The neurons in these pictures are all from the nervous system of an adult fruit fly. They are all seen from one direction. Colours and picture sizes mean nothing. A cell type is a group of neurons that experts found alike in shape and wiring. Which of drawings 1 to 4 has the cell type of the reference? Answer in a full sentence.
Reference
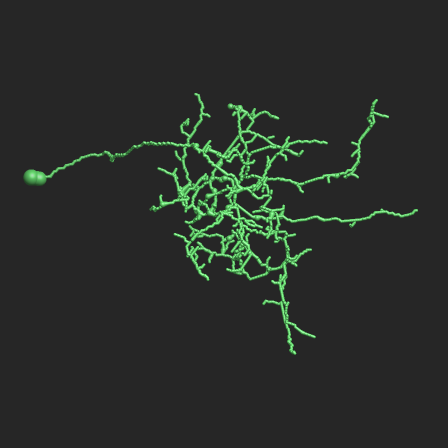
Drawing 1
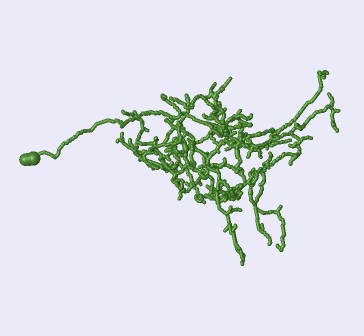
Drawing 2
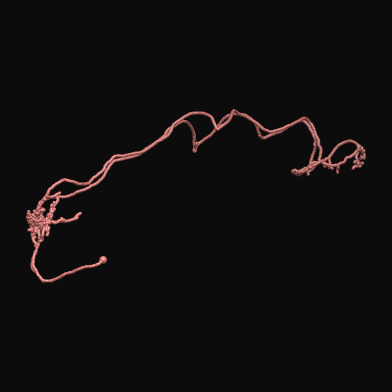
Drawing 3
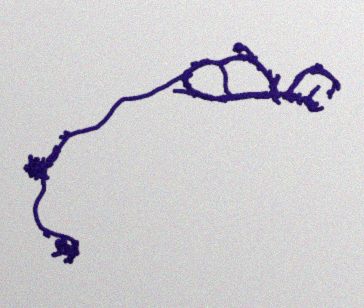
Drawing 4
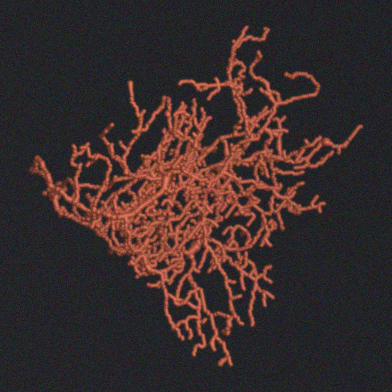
Drawing 1 is of the same cell type.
